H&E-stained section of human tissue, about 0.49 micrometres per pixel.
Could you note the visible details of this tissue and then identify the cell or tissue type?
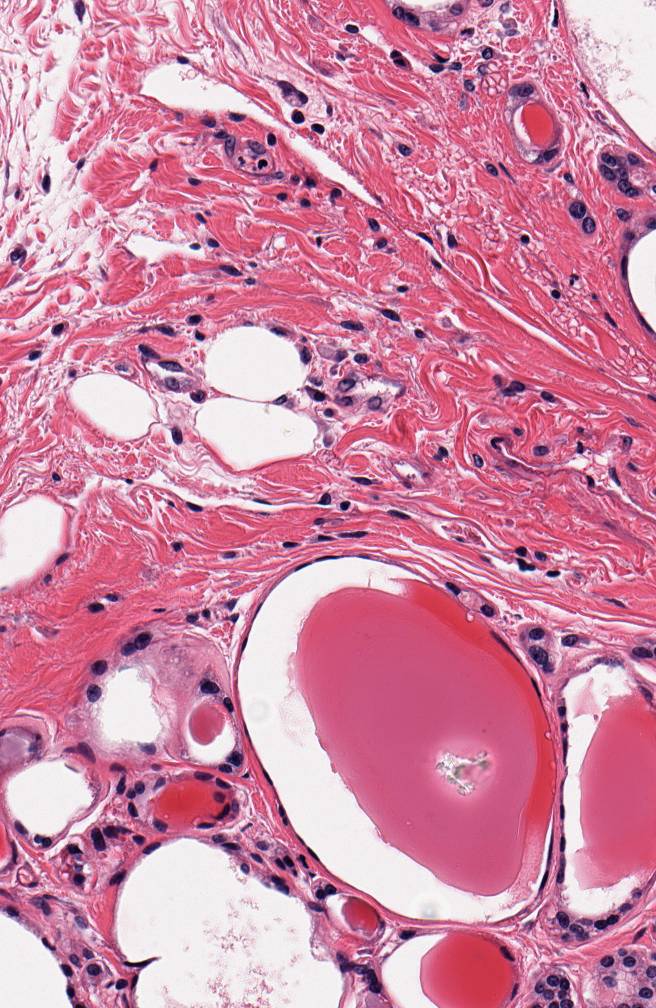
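Fibrous stroma occupies the upper part of the field, while rounded follicles crowd the lower part. The large follicles are lined by a single layer of flattened cells. Several rounded empty spaces lie within the stroma, left of the middle. At the lower left, small follicles vary: some hold colloid, others appear empty. This is thyroid.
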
